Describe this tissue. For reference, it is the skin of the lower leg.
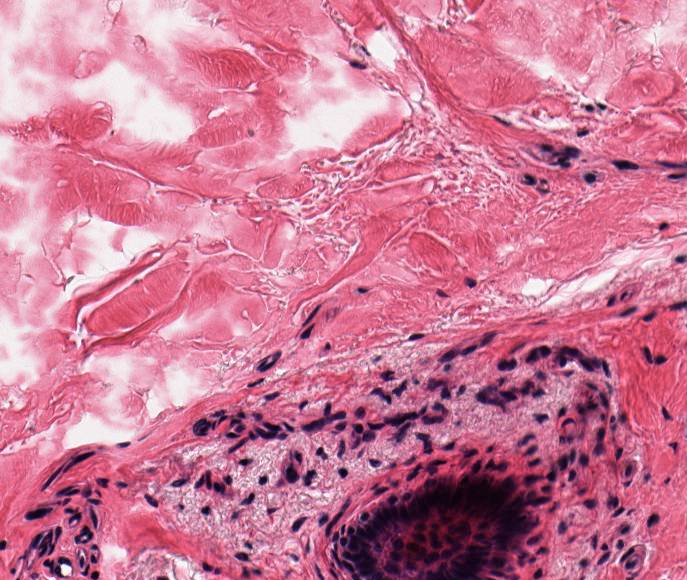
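Taking the field top to bottom: the upper part is pale pink fibrous tissue, and its thick eosinophilic bundles hold very few nuclei. Along the lower part runs a more cellular, nucleus-rich zone. Next, at bottom centre-right, sits a rounded, intensely dark purple nest of crowded nuclei. Finally, elongated nuclei line up in curved rows wrapping around the nest's edge.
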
